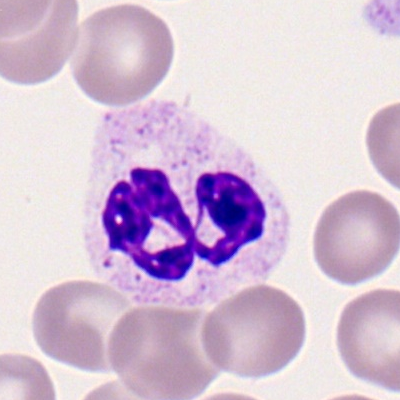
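Segmented neutrophil, the central cell. Its nucleus seems split into two main lobes lying side by side, each curling around a pale central gap. The chromatin looks dark purple and coarsely clumped, and I can find no nucleoli.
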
